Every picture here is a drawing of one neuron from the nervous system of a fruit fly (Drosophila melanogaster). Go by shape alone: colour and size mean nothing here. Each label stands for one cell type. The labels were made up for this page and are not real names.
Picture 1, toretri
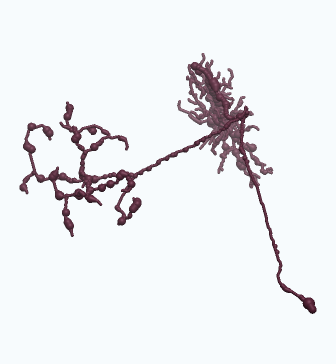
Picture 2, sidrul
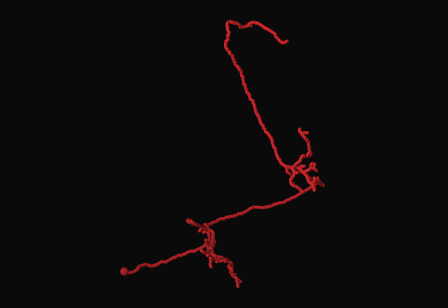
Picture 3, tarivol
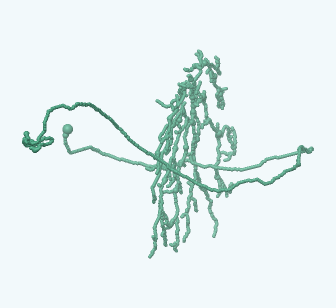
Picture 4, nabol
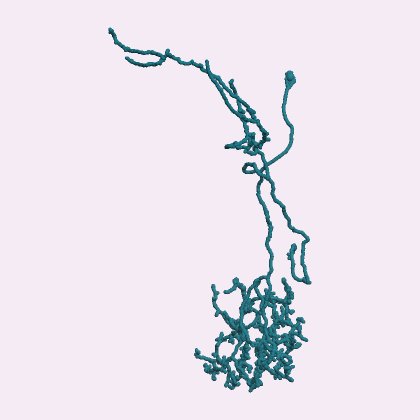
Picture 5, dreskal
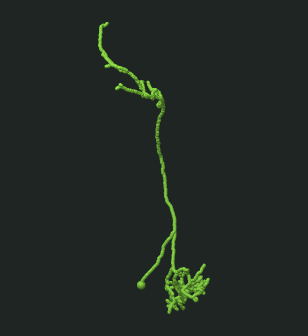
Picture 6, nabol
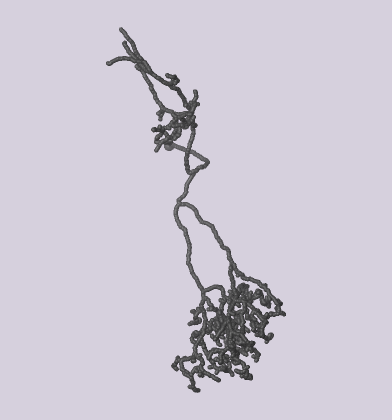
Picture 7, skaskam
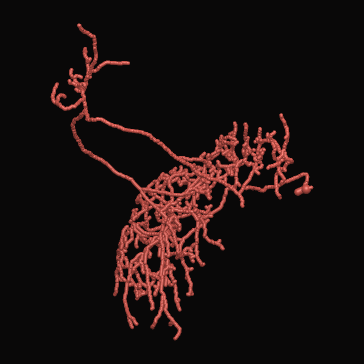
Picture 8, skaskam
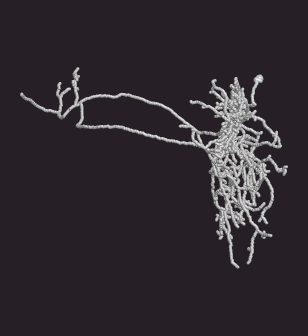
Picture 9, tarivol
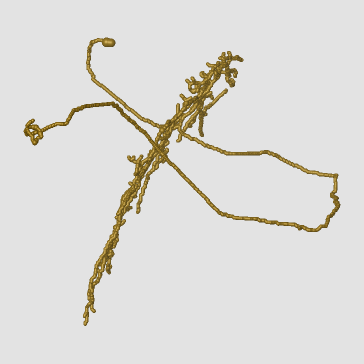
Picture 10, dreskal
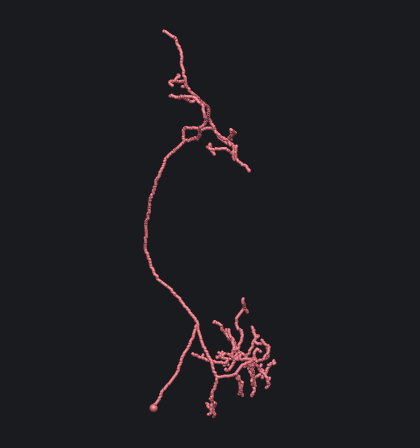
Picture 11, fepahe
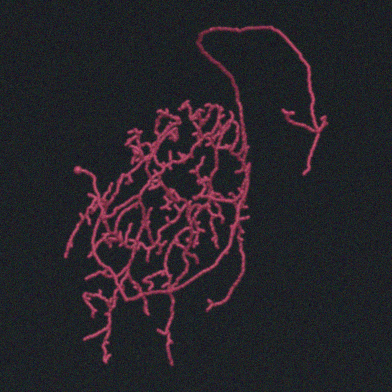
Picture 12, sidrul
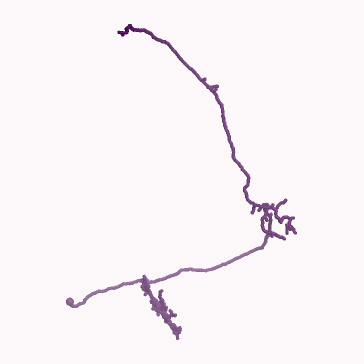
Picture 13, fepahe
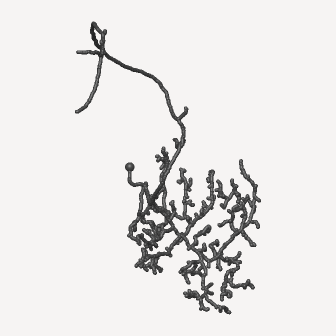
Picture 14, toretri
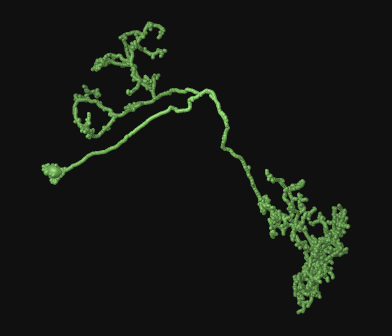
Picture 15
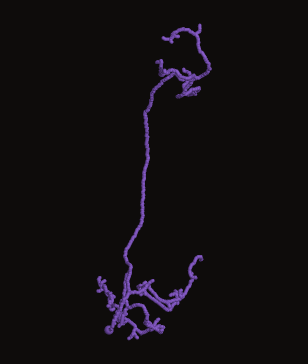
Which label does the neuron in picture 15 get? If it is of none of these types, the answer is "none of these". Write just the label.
dreskal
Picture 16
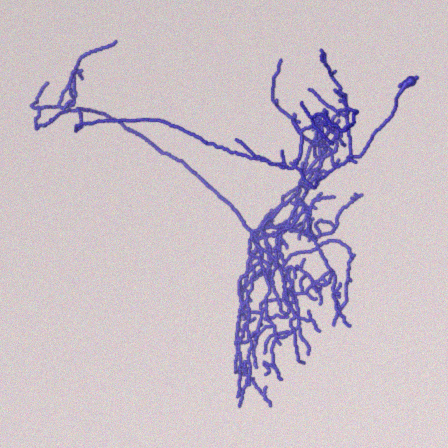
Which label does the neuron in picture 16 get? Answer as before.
skaskam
